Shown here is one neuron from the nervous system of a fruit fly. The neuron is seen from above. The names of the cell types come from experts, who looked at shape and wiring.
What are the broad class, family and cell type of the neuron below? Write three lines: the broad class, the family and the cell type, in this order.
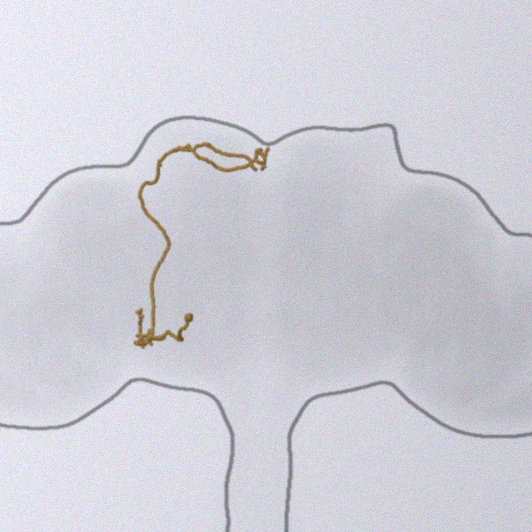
central-brain intrinsic neuron
class Kenyon Cell
KCg-d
